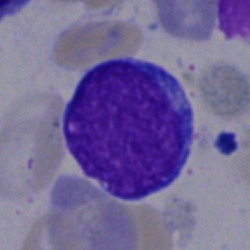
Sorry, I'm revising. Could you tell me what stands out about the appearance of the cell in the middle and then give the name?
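The cell has a round, smooth outline. Its cytoplasm is scant, forming only a thin rim, and that rim stains deep blue. The chromatin is finely stippled, not clumped. This cell is a blast.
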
